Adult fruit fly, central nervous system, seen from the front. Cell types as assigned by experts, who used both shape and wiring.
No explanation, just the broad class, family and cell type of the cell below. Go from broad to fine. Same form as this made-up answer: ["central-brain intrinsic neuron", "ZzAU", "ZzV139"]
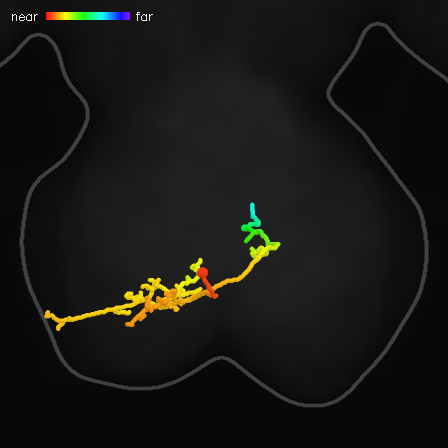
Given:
["nerve-cord intrinsic neuron", "hemilineage 10B", "IN10B030"]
